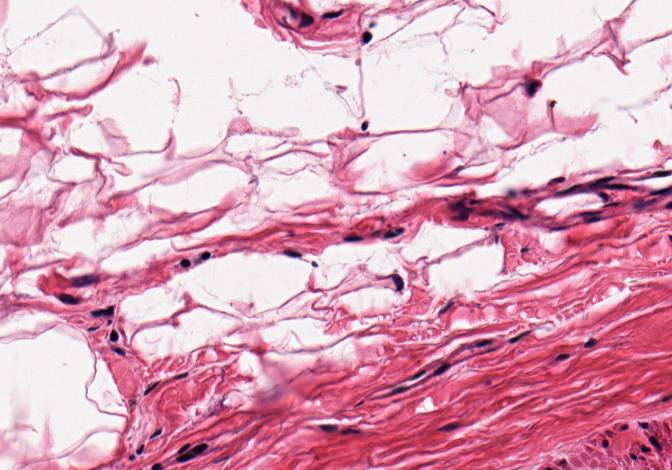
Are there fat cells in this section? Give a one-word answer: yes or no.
Yes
